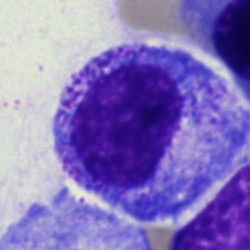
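Promyelocyte in the middle of this stained bone marrow smear: its chromatin is dark purple right through the nucleus. The blue-lilac cytoplasm is broadest on the right side of the nucleus, and a paler patch of it sits right beside the nucleus there. Small purple-red granules crowd most thickly along the upper-left rim.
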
